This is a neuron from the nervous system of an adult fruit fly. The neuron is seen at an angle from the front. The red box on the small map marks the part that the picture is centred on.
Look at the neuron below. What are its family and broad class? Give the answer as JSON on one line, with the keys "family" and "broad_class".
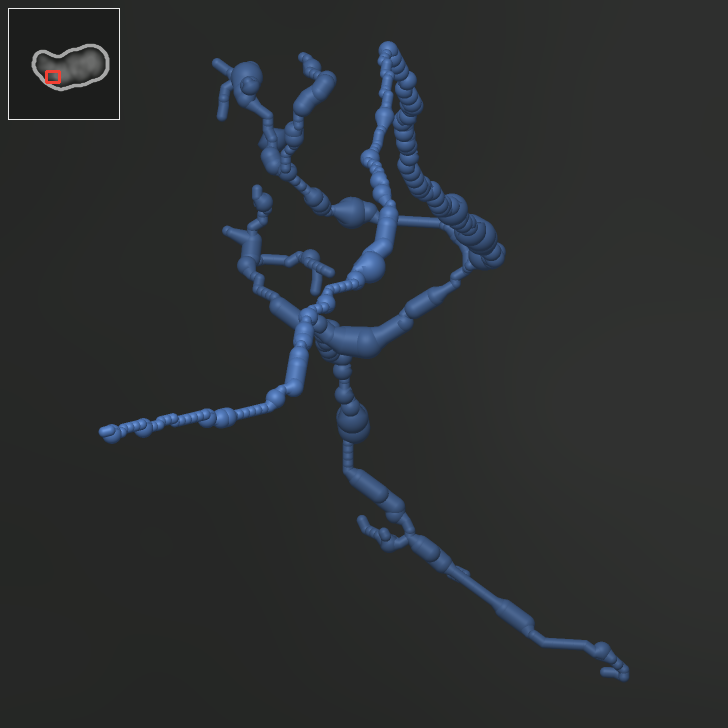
{"family": "class mechanosensory tactile", "broad_class": "sensory neuron entering the nerve cord"}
